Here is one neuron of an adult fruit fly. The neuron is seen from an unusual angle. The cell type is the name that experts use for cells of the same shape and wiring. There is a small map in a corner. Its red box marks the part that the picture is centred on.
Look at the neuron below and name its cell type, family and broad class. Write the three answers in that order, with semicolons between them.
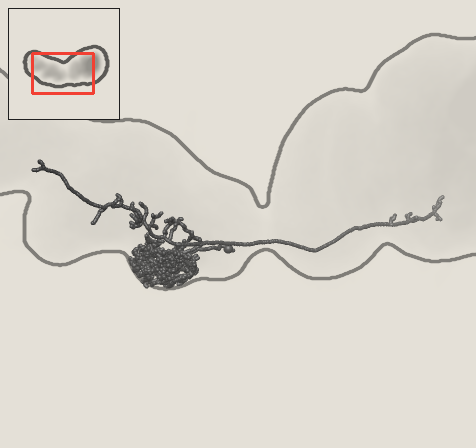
AN17A013; hemilineage 17A; ascending neuron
